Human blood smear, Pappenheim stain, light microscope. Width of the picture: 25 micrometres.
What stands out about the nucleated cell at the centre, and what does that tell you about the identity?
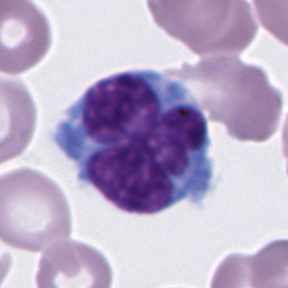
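Cell about 13 micrometres across; nucleus about 12 micrometres, occupying about 70% of cell area. Chromatin dark purple, mottled and clumped; no nucleoli visible. Tiny dark dot at the top of the right-hand nuclear lobe. Outline ragged and uneven, most so on the left. Cell: monocyte.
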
